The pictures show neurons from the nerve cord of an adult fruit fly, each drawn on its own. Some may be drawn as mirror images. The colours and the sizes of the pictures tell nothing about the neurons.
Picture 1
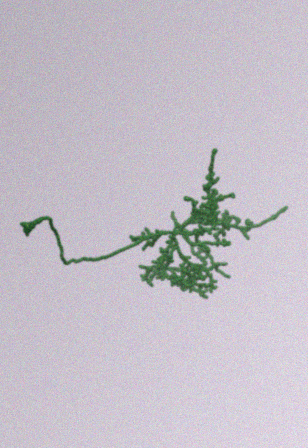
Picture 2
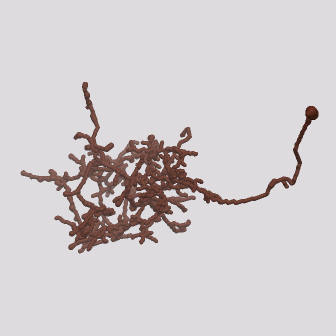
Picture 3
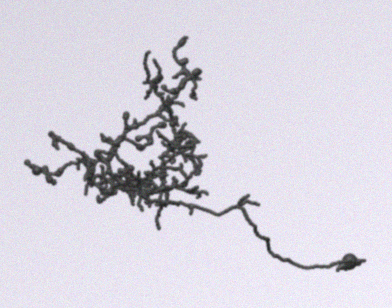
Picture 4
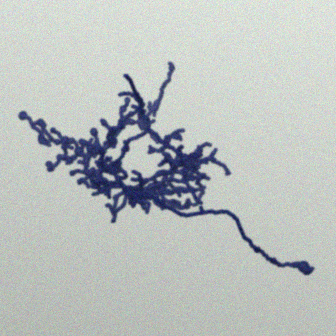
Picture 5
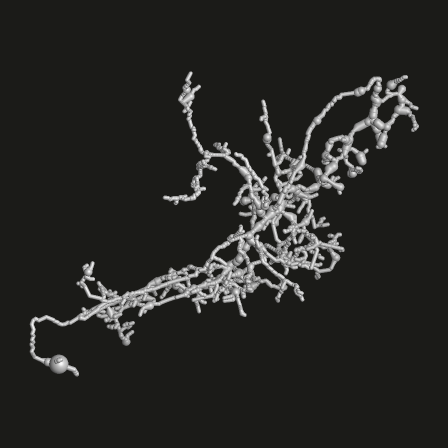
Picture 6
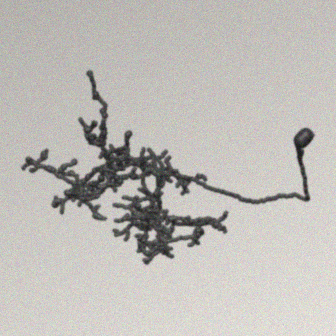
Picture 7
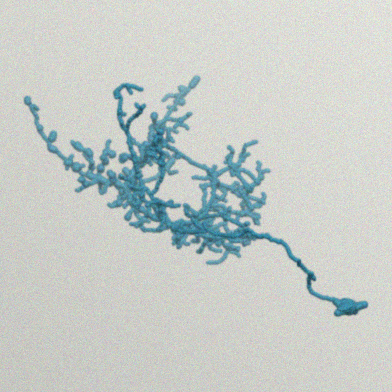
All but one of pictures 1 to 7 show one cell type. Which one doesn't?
5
